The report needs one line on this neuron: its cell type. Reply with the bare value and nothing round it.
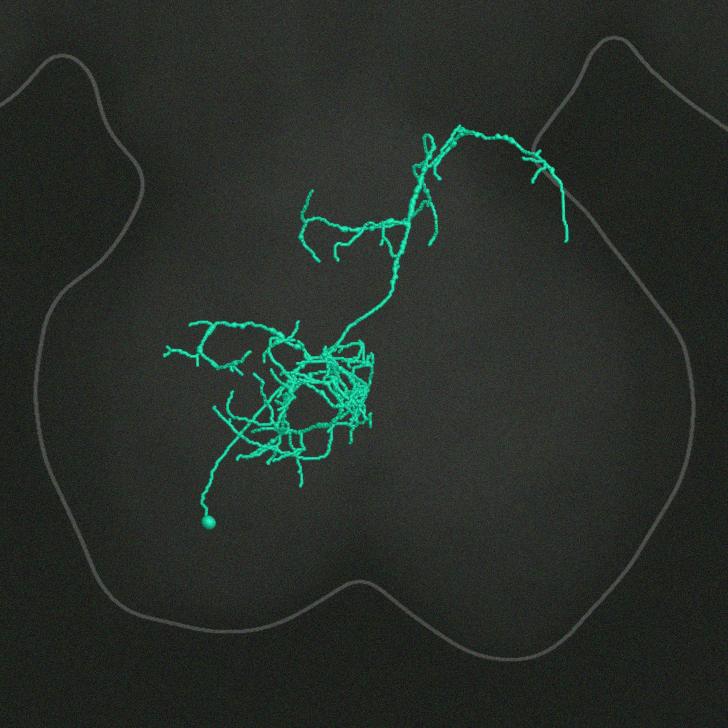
IN08B068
